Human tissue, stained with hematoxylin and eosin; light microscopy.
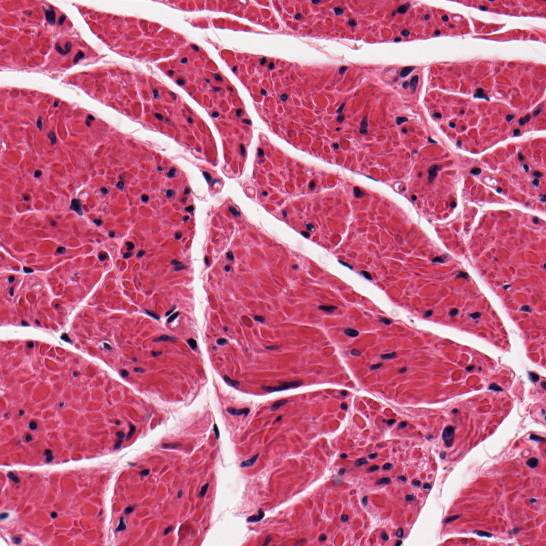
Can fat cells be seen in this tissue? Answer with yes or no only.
No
